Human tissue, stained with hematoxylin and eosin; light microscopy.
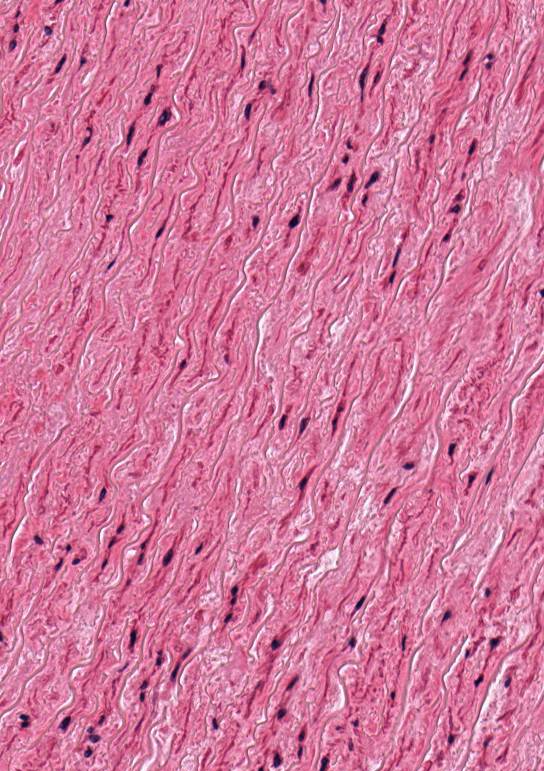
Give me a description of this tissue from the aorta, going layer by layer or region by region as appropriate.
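Running diagonally from lower left to upper right, the fibres cross the whole field. Their course is wavy and undulating rather than straight. Throughout the field they stain pink with eosin. Dark, thin, elongated nuclei lie parallel to the fibres.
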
